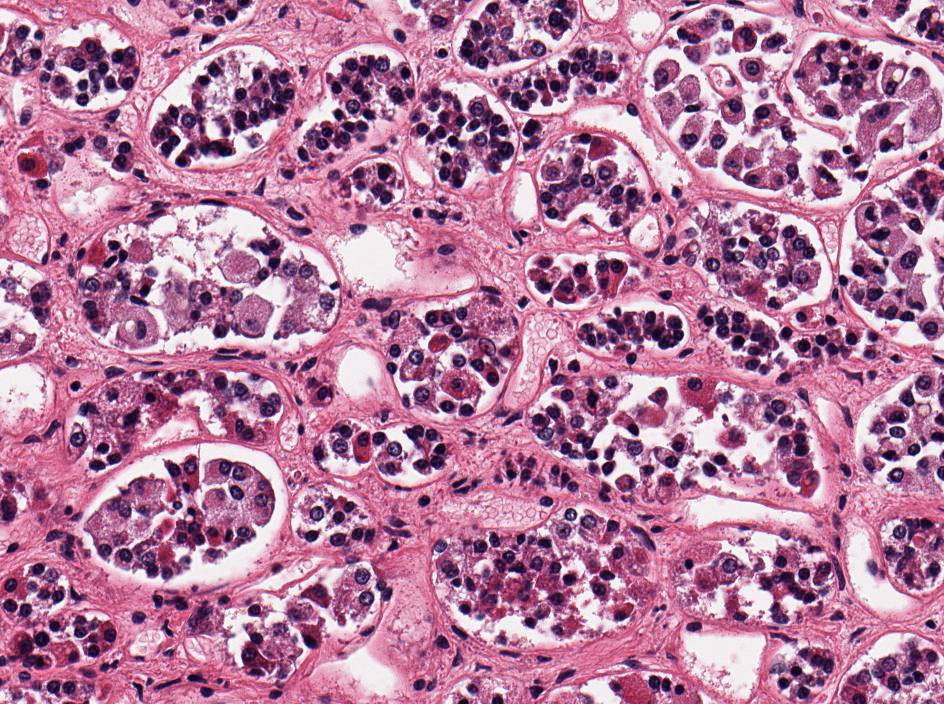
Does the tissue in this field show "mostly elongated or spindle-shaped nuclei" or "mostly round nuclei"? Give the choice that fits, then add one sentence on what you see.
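Mostly round nuclei. The units hold a mixture of many small cells with dark, round nuclei and fewer larger cells with round, paler nuclei and ample pink cytoplasm.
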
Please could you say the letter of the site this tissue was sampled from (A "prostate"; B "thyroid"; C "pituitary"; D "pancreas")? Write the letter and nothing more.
C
